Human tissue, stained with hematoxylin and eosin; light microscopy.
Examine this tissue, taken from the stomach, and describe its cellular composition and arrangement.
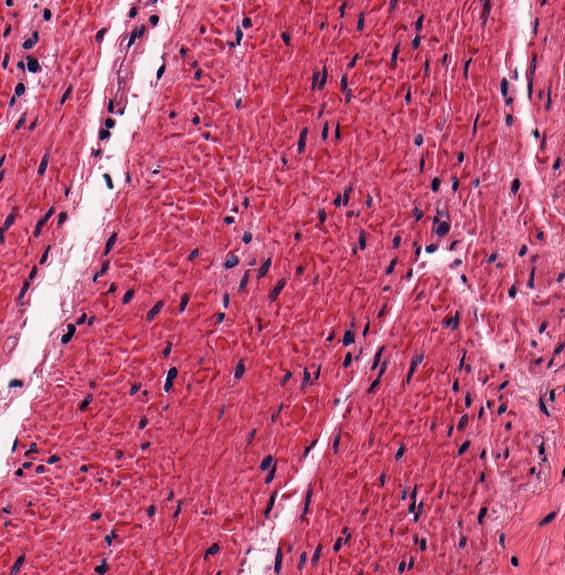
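First, nuclei: dark purple, elongated and oval, scattered singly among the fibres throughout. Second, the centre: many fibres cut across form a mosaic of small polygonal pink profiles. Third, absences: no epithelium, glands or fat cells appear anywhere. Last, the bottom right corner holds a small patch of paler pink, wavy connective tissue.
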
